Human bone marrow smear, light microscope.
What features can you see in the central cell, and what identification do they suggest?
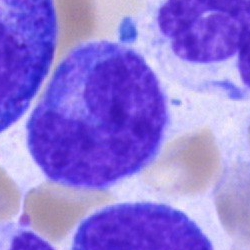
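A curved fold or indentation marks the upper part of the nucleus. The nucleus occupies most of the cell, so that only a narrow rim of cytoplasm remains. Its chromatin is finely stippled rather than gathered into coarse dark blocks, and the cytoplasm stains blue-purple. The cell is a monocyte.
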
